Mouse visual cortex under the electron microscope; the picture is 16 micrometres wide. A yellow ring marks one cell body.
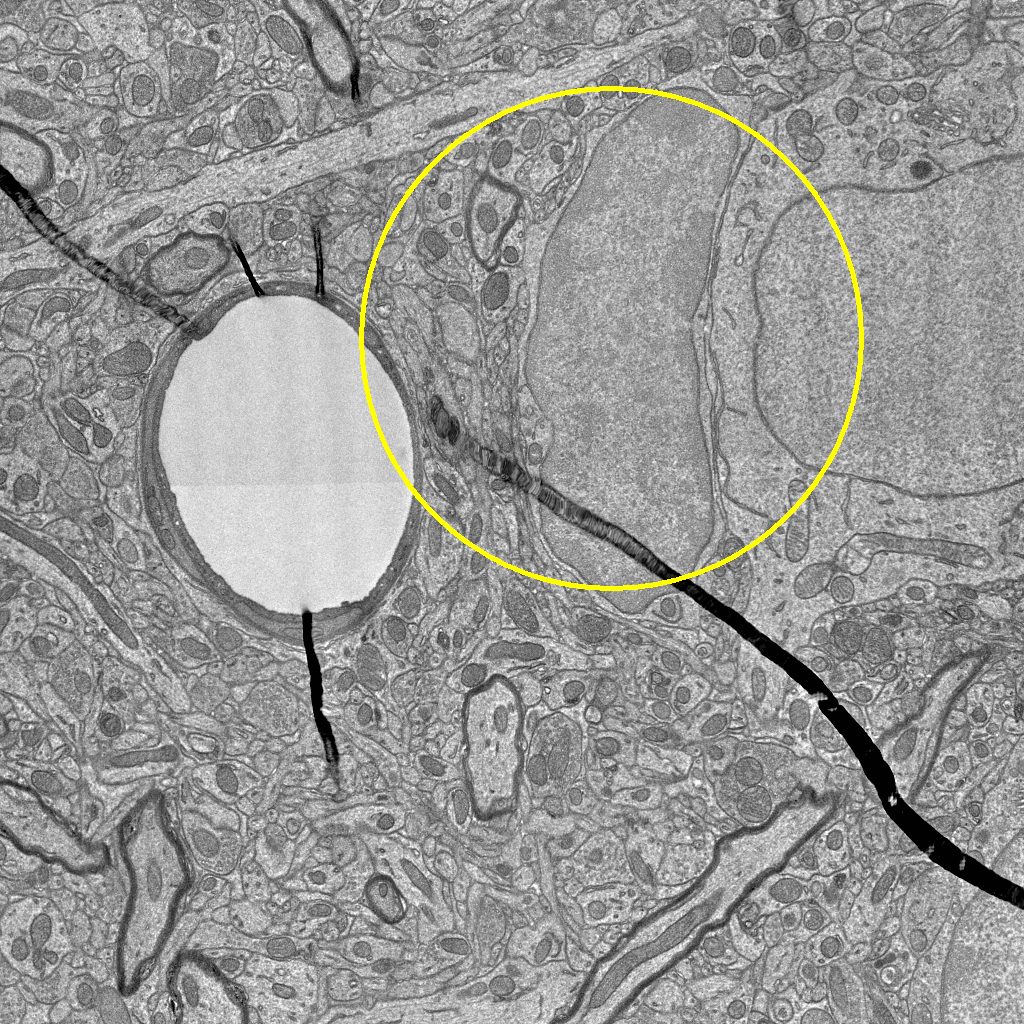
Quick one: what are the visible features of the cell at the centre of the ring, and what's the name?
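The nucleus is elongated, with its long axis running roughly from top to bottom. Near mid-height, the right side of its outline shows a shallow indentation. Chromatin is finely granular, with only faintly darker patches and no large dense clumps. No distinct nucleolus is visible in this section. This is a microglial cell.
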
